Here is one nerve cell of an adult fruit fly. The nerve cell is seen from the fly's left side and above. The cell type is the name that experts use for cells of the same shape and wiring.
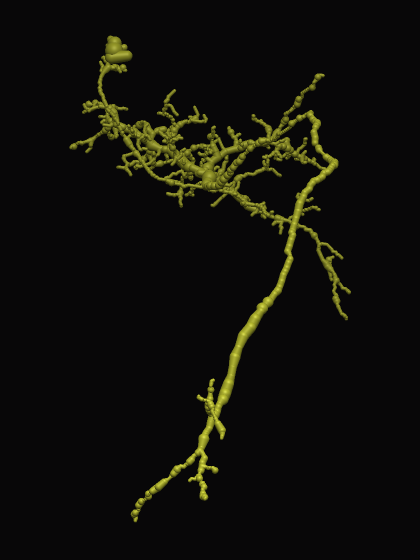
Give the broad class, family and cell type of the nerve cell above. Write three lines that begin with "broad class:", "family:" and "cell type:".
broad class: central-brain intrinsic neuron
family: hemilineage ALl1_ventral
cell type: CB1280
